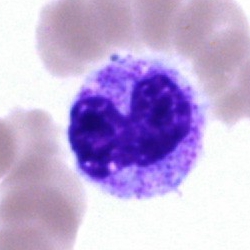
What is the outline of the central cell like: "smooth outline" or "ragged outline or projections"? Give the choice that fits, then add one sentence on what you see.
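Smooth outline. The cell has a roughly round, smooth outline.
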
